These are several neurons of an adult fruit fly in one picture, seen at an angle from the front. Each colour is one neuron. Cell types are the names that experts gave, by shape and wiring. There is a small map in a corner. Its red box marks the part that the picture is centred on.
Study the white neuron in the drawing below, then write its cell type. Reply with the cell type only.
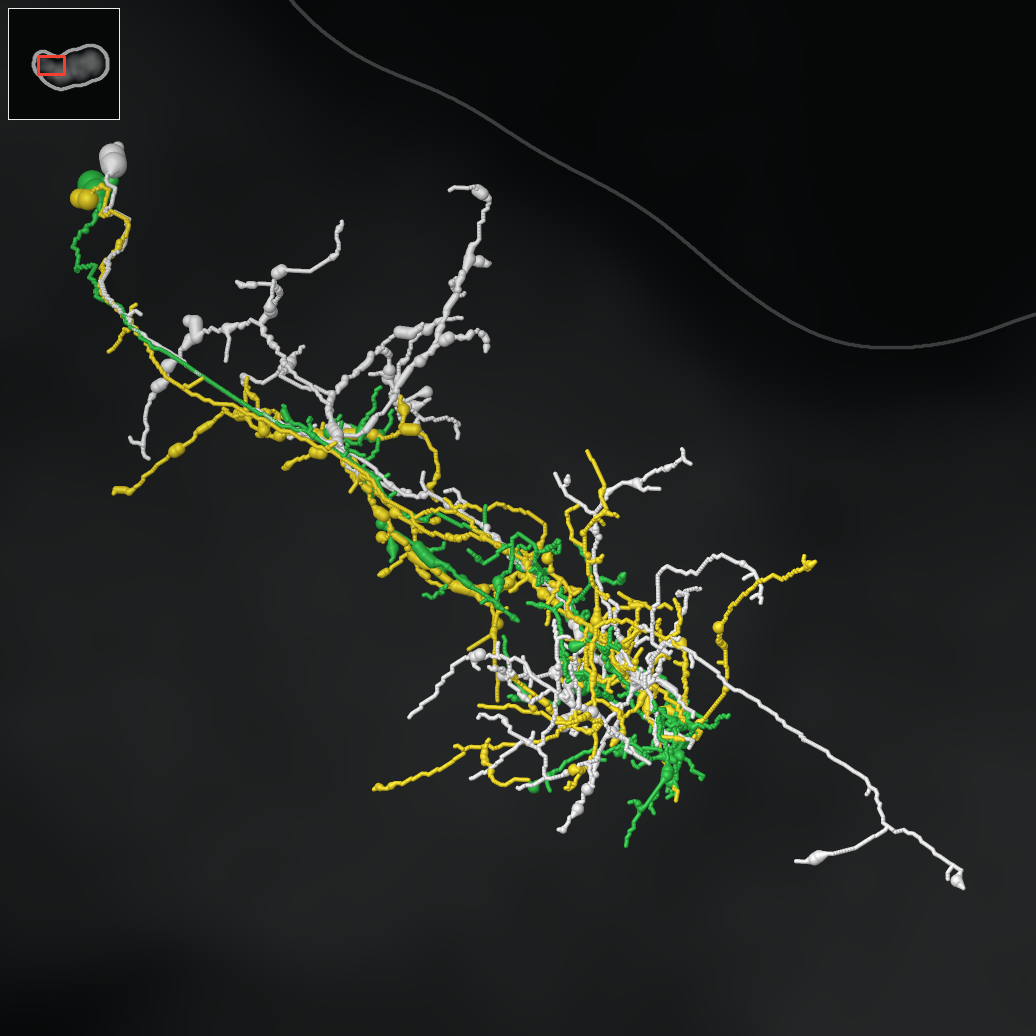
IN21A043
